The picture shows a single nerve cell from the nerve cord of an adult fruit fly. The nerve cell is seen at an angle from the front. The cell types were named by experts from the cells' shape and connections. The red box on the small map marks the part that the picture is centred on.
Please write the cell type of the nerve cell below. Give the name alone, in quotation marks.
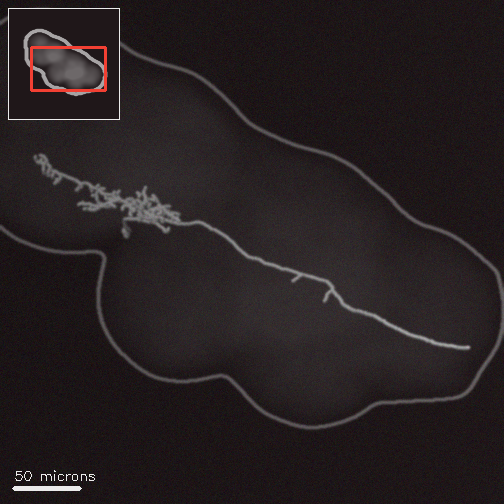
"AN10B034"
